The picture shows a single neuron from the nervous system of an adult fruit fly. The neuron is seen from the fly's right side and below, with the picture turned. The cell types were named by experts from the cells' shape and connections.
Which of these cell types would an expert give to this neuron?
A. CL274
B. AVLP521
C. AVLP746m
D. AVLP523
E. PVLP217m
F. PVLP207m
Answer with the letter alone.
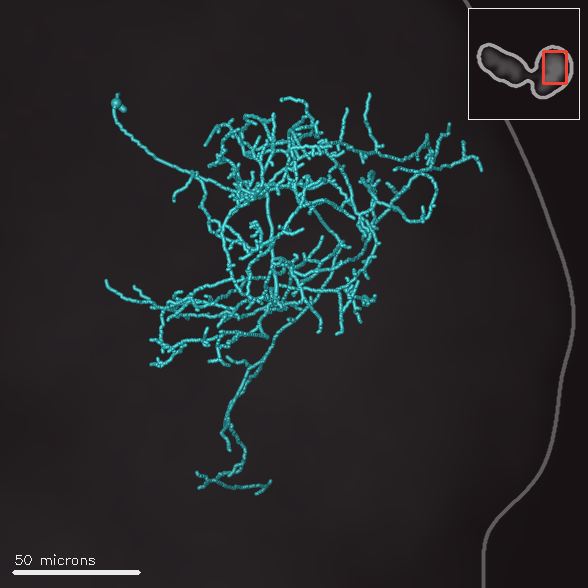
C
